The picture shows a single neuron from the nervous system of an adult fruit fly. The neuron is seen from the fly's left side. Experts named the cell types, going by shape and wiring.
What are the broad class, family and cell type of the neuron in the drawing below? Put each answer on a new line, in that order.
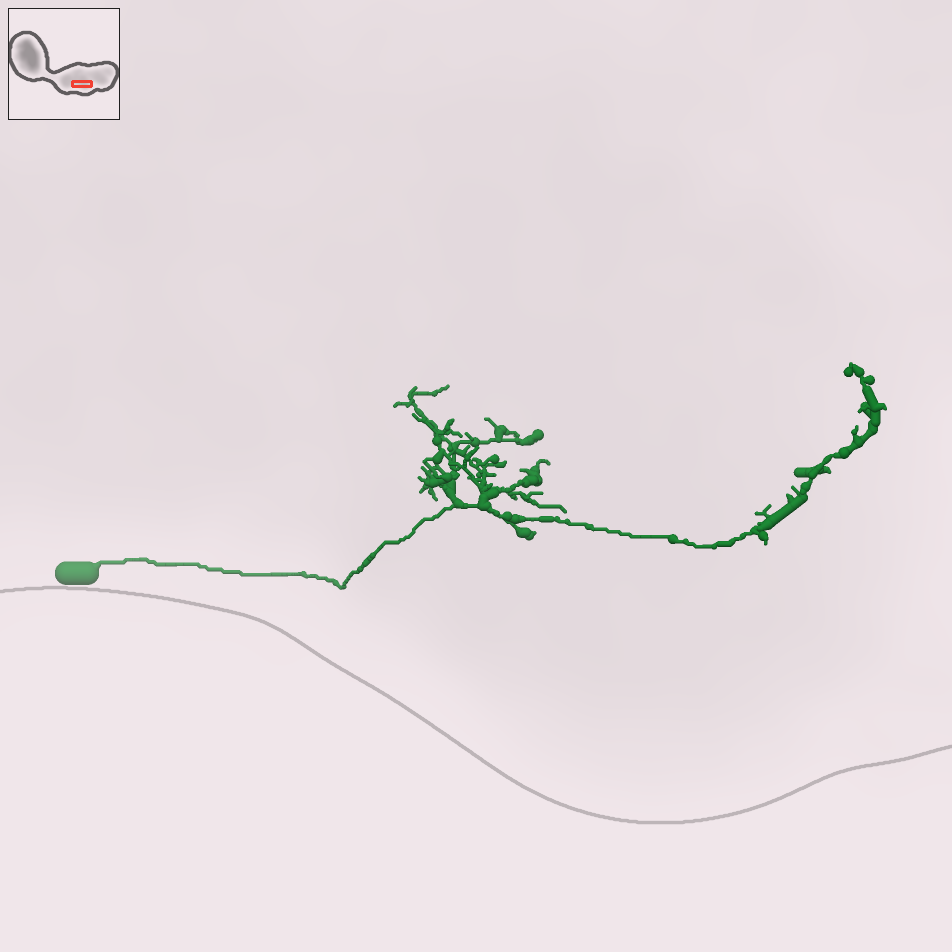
nerve-cord intrinsic neuron
hemilineage 14A
IN14A085_b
